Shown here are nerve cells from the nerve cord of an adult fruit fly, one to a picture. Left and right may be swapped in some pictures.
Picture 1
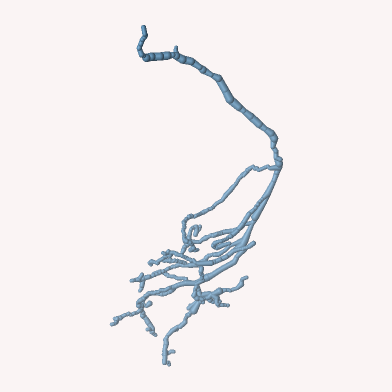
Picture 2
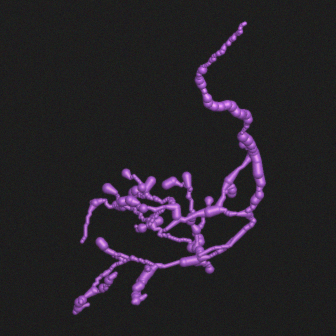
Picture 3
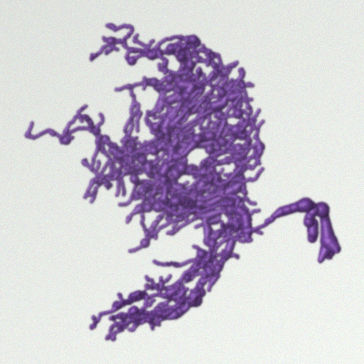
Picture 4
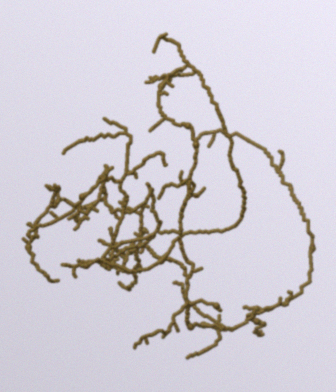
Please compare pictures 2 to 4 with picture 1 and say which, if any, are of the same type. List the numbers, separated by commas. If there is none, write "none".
none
